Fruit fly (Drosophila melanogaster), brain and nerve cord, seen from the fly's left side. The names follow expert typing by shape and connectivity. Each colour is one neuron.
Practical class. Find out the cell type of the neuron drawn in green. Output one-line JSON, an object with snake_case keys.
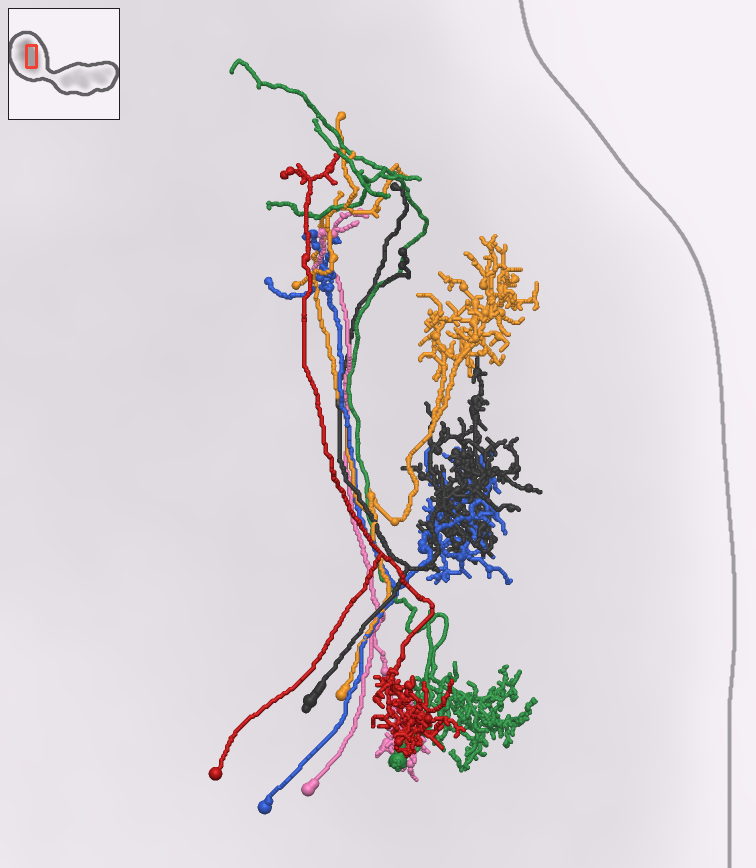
{"cell_type": "LoVP2"}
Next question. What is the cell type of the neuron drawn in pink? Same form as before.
{"cell_type": "LC30"}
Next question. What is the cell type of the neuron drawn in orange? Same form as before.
{"cell_type": "LoVP1"}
